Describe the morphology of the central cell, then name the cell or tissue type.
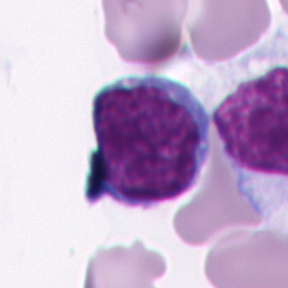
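The cell has a roughly round outline. A scant rim of pale blue cytoplasm surrounds the nucleus, and this rim is wider on the right side of the cell than on the left. No granules are seen in the cytoplasm. Identification: typical lymphocyte.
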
